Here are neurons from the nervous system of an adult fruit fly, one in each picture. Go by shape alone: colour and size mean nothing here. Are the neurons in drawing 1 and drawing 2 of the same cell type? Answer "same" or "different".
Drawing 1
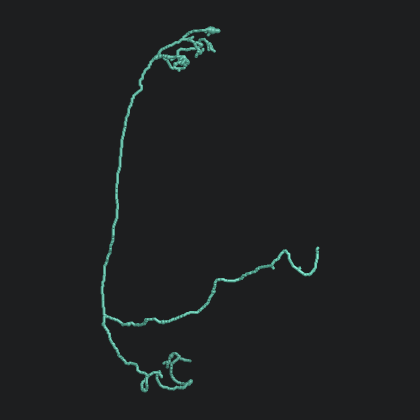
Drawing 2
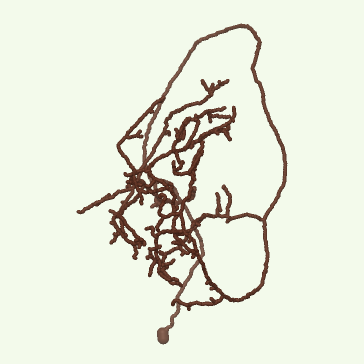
different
